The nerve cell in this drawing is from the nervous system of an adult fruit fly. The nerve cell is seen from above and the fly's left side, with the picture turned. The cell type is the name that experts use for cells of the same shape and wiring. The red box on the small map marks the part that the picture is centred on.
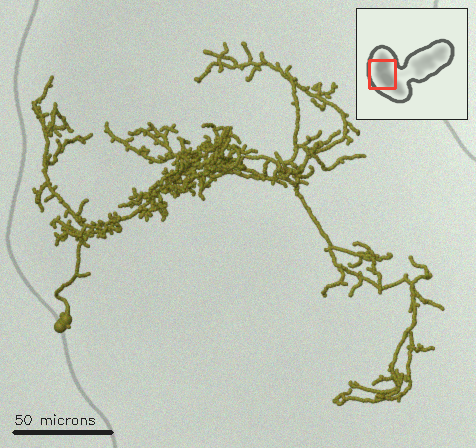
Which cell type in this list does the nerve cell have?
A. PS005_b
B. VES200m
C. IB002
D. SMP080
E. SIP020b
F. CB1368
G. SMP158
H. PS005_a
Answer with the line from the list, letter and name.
G. SMP158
